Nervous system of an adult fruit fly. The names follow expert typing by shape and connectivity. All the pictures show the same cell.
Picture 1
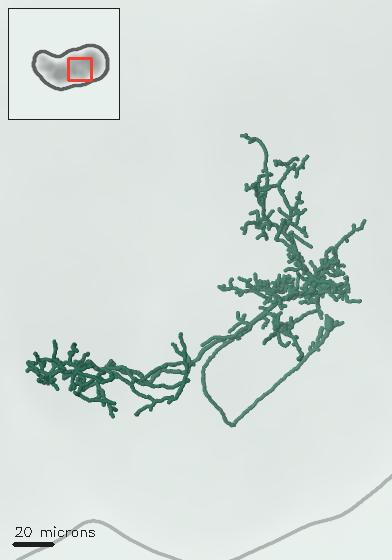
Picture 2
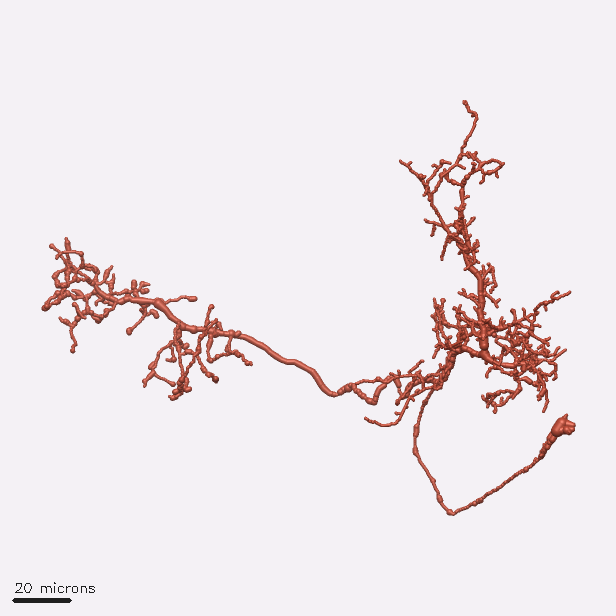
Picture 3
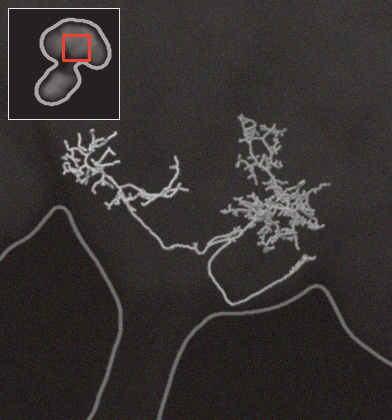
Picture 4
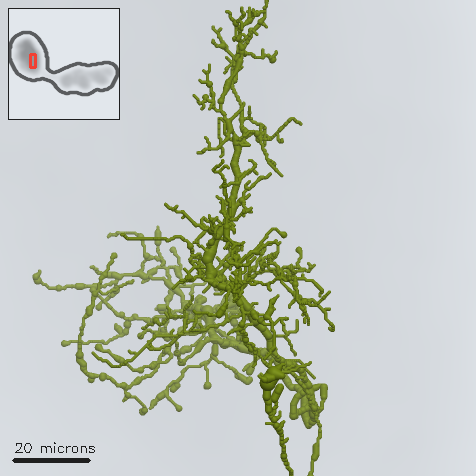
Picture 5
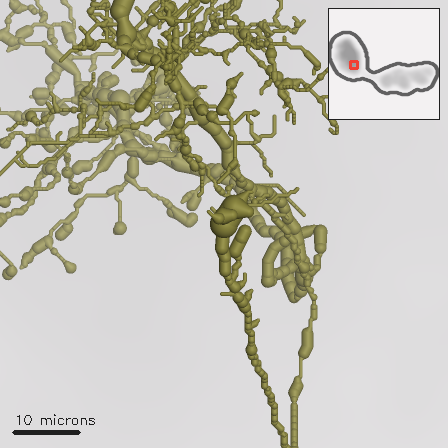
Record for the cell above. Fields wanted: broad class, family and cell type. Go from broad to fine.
central-brain intrinsic neuron; hemilineage LB3; CB0228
